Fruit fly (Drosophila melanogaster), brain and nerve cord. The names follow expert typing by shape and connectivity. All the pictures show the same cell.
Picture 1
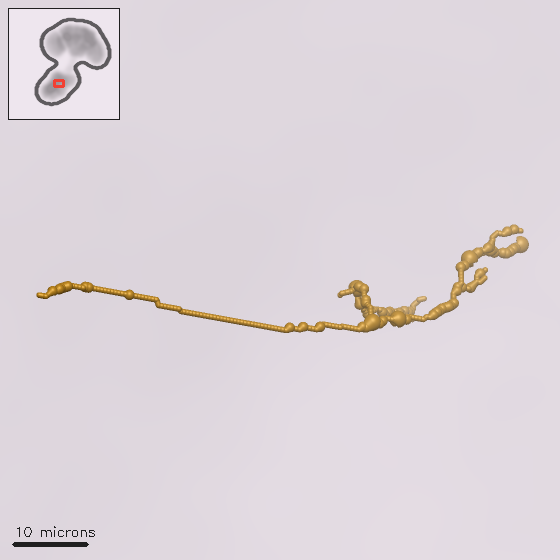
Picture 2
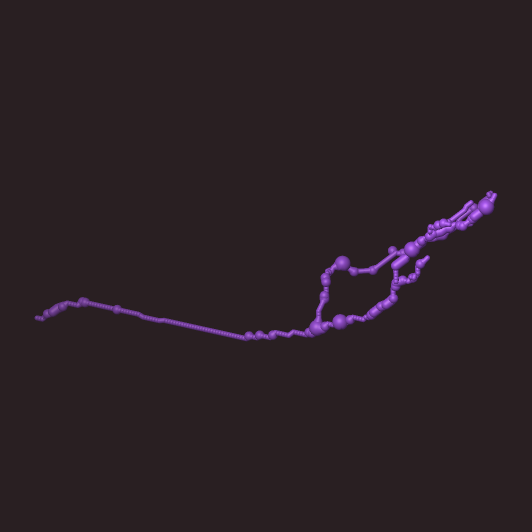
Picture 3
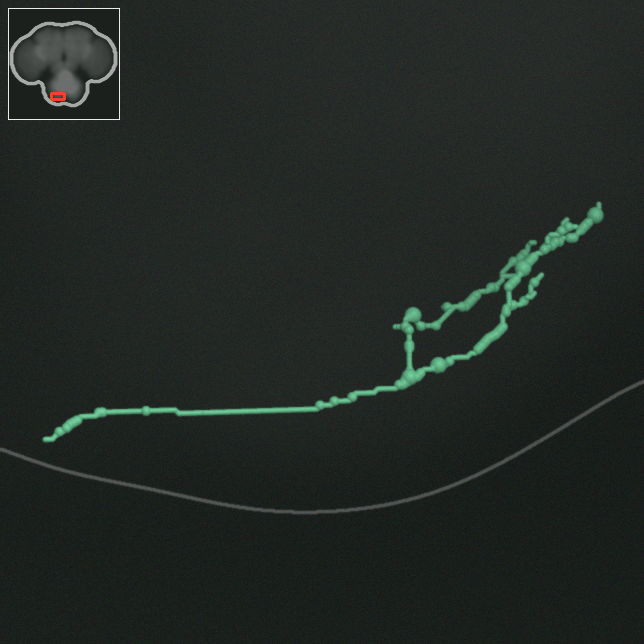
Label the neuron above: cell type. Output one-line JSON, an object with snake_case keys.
{"cell_type": "LgLG2"}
